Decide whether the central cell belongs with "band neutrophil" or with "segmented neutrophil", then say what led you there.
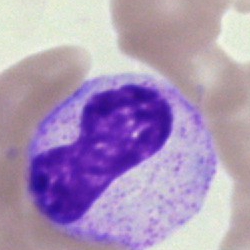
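Band neutrophil.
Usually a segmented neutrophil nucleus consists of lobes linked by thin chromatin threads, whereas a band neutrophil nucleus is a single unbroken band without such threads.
Nucleus here elongated, pinched in at its middle, waisted. Chromatin dark purple and clumped, small paler patches between clumps. No distinct nucleoli. Outline round, edge smooth.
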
